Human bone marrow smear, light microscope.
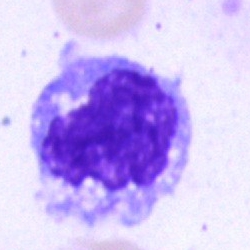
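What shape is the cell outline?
Roughly round, with an irregular, frayed lower edge.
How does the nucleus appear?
It fills most of the cell, has an irregular, bumpy outline, and its chromatin is dark purple and coarsely clumped.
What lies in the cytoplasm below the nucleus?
Many small clear vacuoles.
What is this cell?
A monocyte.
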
